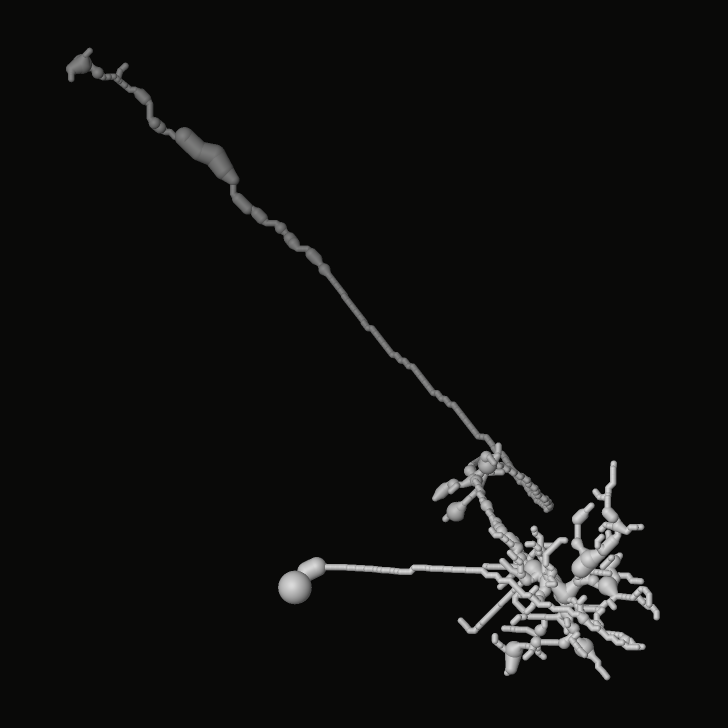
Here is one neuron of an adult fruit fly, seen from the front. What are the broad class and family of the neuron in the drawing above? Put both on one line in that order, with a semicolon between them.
optic-lobe intrinsic neuron; Tm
